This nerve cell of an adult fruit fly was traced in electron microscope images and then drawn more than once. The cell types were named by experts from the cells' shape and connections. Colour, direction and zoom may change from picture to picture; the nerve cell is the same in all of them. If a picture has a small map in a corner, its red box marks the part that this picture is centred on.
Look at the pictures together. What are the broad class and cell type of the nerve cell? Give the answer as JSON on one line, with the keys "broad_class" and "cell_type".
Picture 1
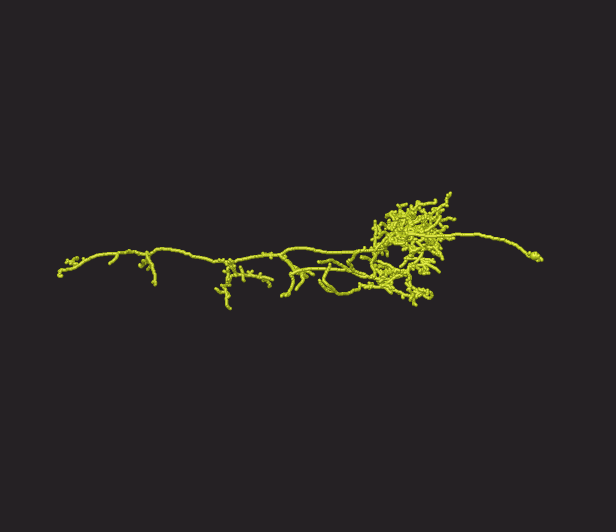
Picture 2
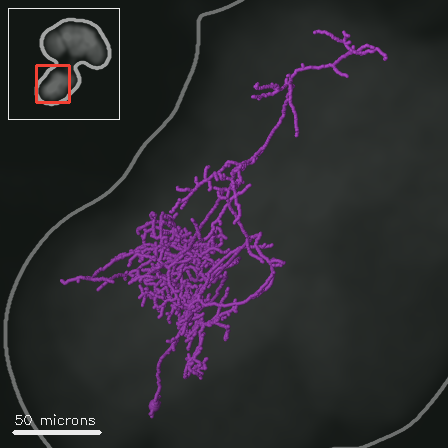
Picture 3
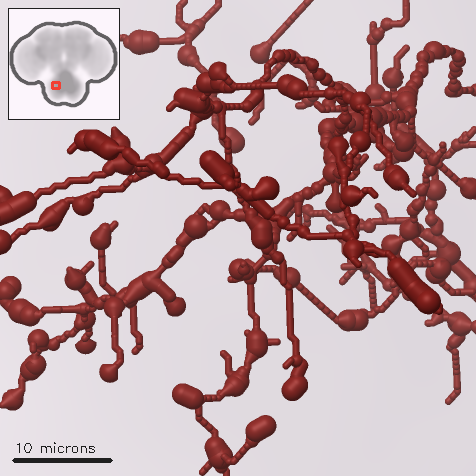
{"broad_class": "nerve-cord intrinsic neuron", "cell_type": "INXXX101"}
